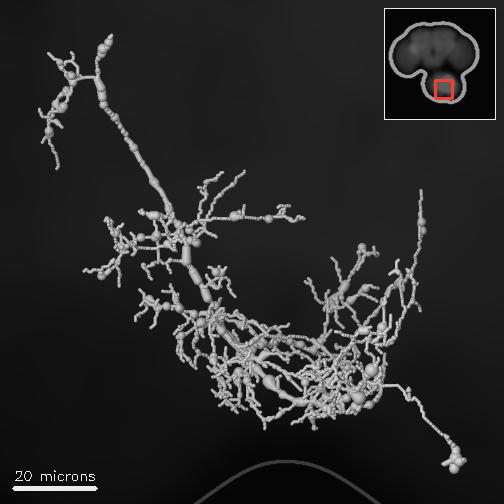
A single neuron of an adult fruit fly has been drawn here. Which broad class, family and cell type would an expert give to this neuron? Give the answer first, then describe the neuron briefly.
Its broad class is nerve-cord intrinsic neuron. Its family is hemilineage 13B. It is of cell type IN13B027. From top to bottom in the picture it spans about 110 microns. In this view it is about as wide as it is tall.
